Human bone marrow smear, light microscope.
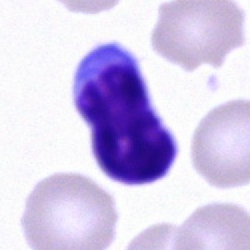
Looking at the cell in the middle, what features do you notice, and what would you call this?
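Elongated cell, long axis upper left to lower right. Visible cytoplasm forms a cap at the upper-left end. No granules seen in the cytoplasm. Red cells nearby; none touching. Lymphocyte.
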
